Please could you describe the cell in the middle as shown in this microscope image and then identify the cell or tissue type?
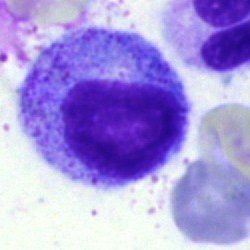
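The nucleus is off-centre, lying towards the lower right of the cell, and its chromatin stains a dense, dark purple. Plentiful cytoplasm with a bluish background tint is widest on the left and upper side of the nucleus. Answer: myelocyte.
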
